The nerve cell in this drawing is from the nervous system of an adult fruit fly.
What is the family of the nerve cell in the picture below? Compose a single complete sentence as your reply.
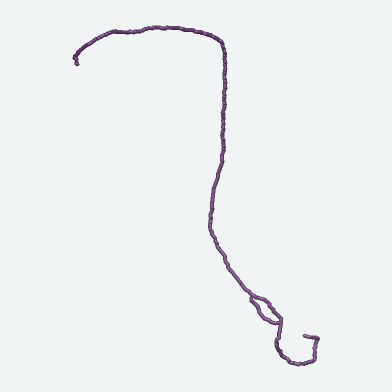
Family-wise, the nerve cell is class olfactory.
